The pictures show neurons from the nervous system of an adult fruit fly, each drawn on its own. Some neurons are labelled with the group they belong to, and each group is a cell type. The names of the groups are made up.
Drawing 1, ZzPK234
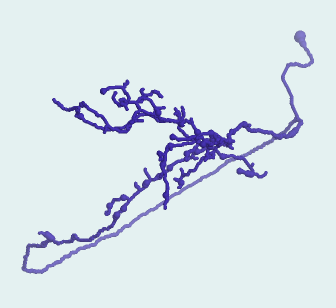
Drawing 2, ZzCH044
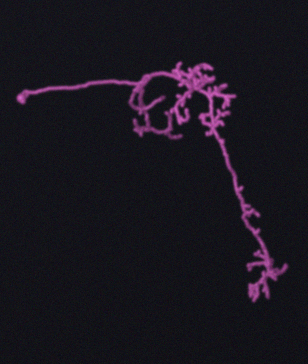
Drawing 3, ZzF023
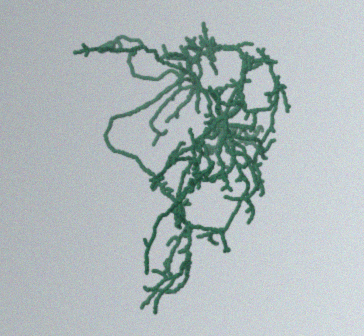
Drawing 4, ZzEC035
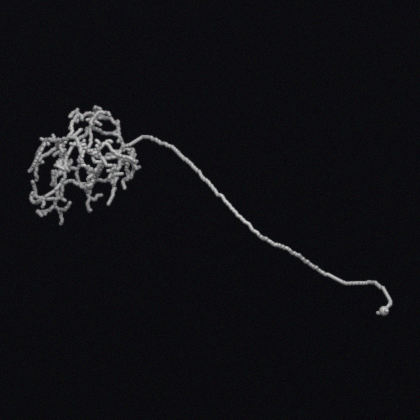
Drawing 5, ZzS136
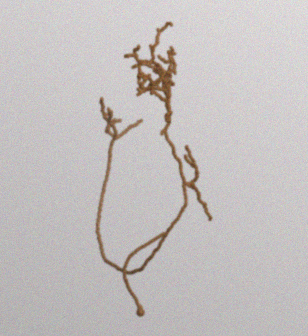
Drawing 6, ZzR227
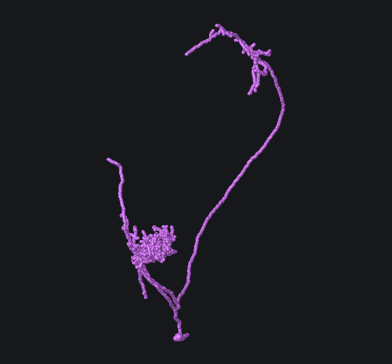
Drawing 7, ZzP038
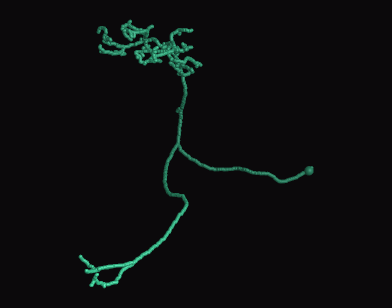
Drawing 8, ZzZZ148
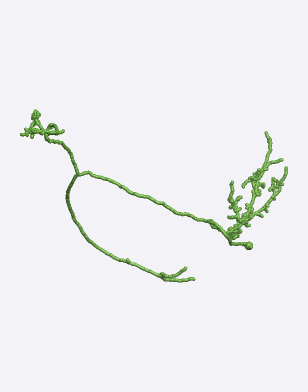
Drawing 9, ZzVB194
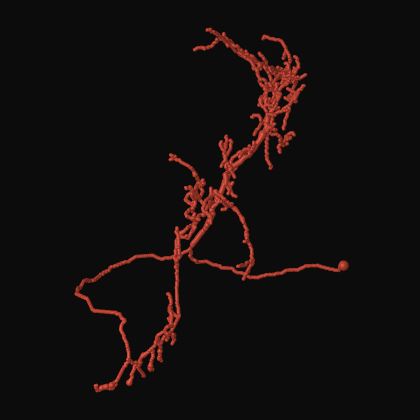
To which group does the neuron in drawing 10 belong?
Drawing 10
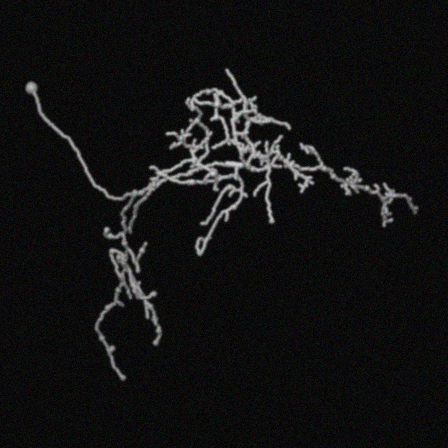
ZzCH044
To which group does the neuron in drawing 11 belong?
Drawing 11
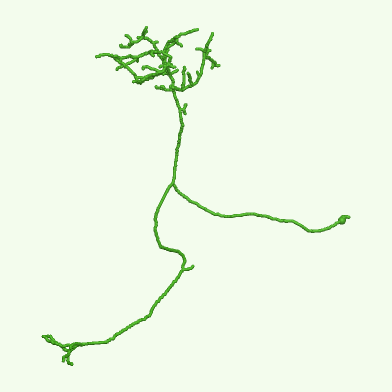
ZzP038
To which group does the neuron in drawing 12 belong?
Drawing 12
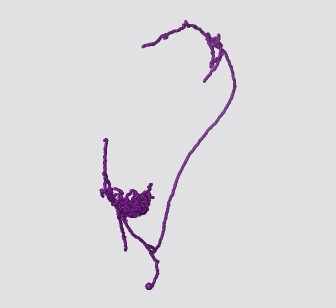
ZzR227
